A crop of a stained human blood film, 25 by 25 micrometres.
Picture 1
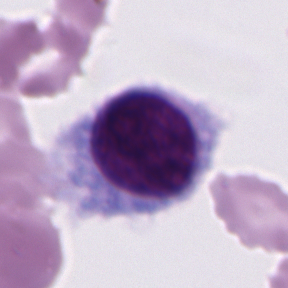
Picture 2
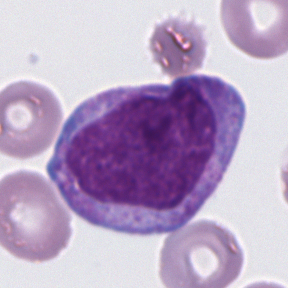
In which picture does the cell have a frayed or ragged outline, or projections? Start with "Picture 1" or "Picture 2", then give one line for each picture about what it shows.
Picture 1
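In picture 1: The outer edge of the cell is irregular and ragged rather than smooth.
In picture 2: The cell outline is oval and smooth, without surface projections.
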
